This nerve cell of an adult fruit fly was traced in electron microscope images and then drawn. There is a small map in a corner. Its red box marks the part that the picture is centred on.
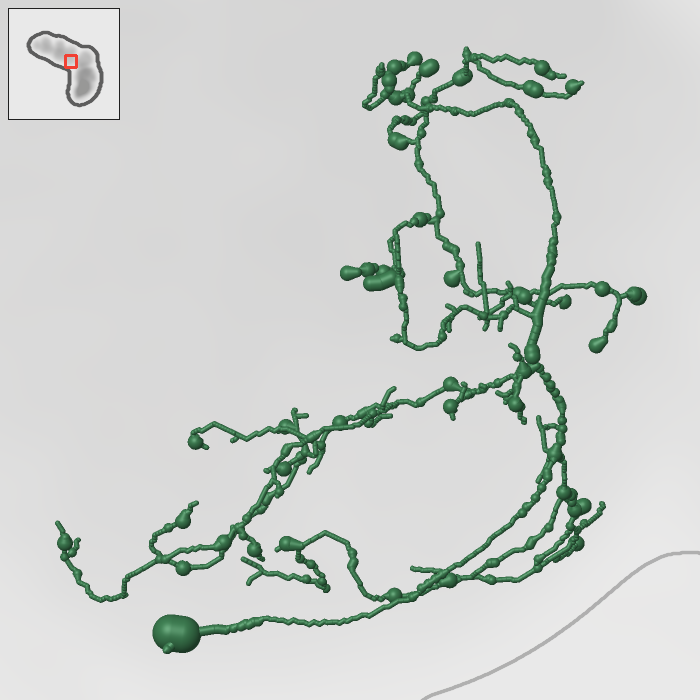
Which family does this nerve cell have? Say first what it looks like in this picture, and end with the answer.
The cell body is at the lower left of the picture. Dozens of branch ends can be seen. It is a nerve-cord intrinsic neuron. Its family is hemilineage 09A.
